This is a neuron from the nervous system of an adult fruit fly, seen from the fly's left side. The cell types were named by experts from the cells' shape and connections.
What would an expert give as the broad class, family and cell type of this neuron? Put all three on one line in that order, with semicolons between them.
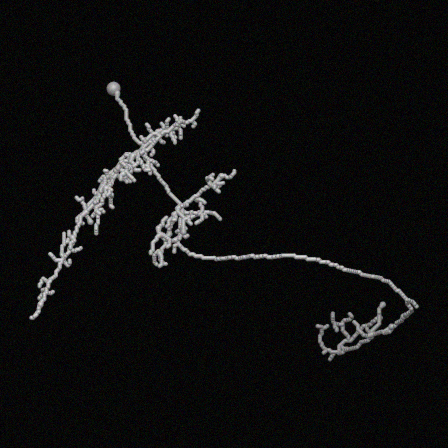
optic-lobe intrinsic neuron; Tm; Tm16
